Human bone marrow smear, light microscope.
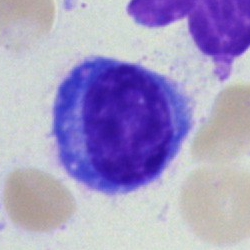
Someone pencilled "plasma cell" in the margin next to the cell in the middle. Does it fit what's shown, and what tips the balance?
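The nucleus lies off-centre, displaced toward the right side of the cell.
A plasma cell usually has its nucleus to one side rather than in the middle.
This placement goes with plasma cell. Next to the left edge of the nucleus the cytoplasm has a paler zone.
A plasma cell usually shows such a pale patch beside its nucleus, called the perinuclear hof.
This zone also goes with plasma cell. The chromatin is patchy, with darker and lighter areas, and the cytoplasm is deep blue. The name plasma cell fits, ahead of proerythroblast.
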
